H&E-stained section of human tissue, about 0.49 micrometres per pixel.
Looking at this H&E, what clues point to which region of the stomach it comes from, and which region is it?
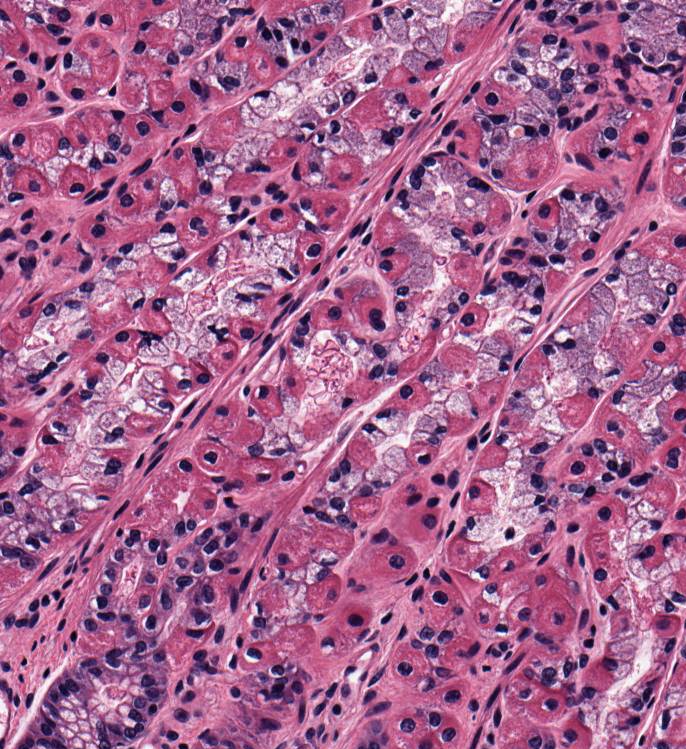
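You're looking at fundic glands, packed closely in parallel columns slanting from lower left to upper right. Parietal cells, large and rounded with bright pink cytoplasm and a round central nucleus, are scattered throughout, with clusters of chief cells of pale greyish-blue, granular to vacuolated cytoplasm between them, mostly upper and central.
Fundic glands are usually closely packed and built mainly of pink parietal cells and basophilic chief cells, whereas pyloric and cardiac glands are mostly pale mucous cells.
Thin strands of pink connective tissue with spindle-shaped dark nuclei run between the columns.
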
